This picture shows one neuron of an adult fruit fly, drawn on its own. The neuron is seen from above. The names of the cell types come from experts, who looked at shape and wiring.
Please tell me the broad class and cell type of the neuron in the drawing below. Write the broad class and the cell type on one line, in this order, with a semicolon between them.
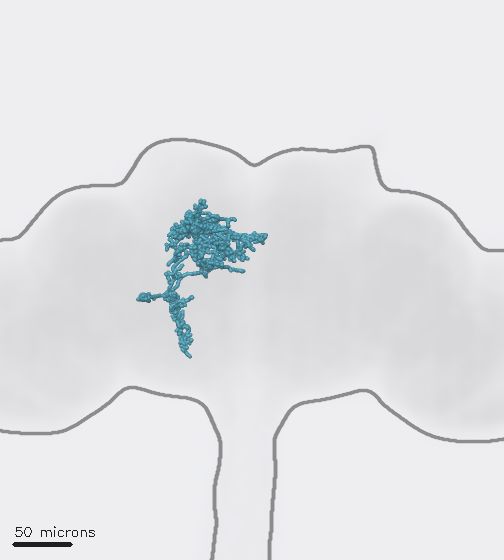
central-brain intrinsic neuron; GNG132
